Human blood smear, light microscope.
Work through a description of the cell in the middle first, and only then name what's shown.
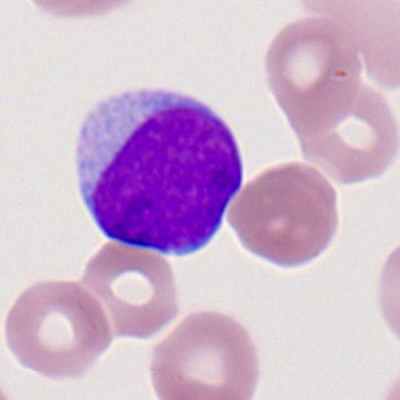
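The outline is roughly round, with a smooth edge. The nucleus sits off-centre, pushed toward the lower right, and the cytoplasm forms a crescent on the upper left side. I see no clear vacuoles in that cytoplasm. I'd call it a myeloblast.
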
